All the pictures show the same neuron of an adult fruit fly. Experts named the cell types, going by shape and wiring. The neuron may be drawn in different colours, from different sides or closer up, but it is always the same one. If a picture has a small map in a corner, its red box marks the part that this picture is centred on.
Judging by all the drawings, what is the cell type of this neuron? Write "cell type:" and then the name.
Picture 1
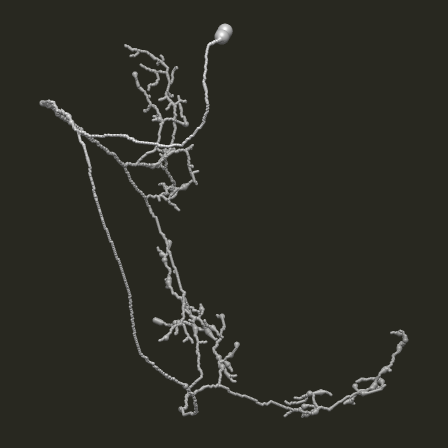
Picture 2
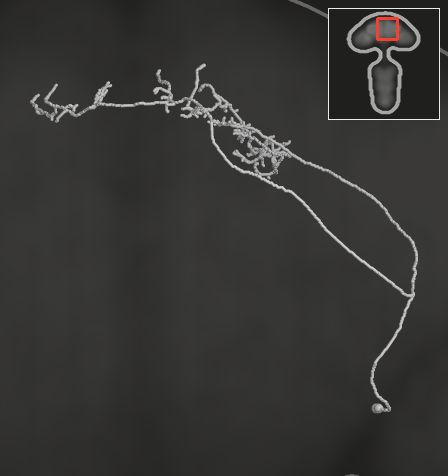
cell type: CB1897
